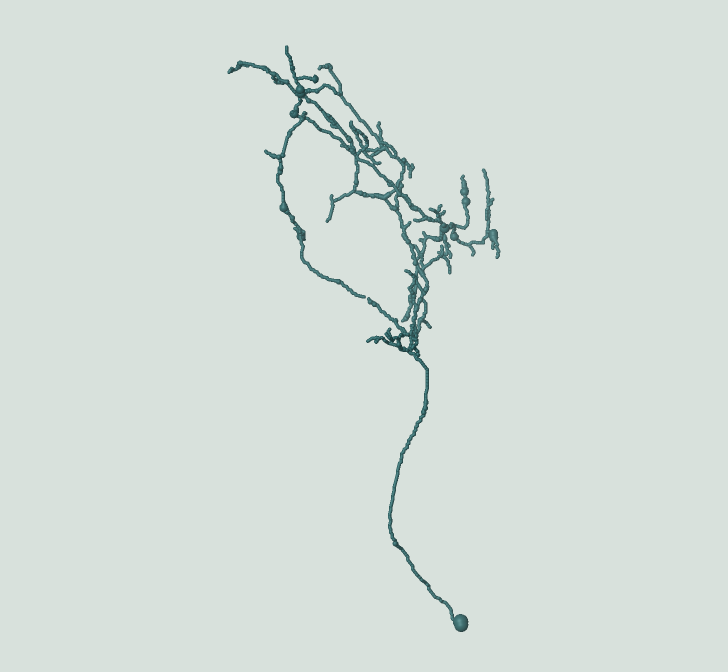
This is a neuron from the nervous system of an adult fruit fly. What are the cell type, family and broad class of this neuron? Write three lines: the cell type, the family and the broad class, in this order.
IN20A.22A084
hemilineage 20A.22A
nerve-cord intrinsic neuron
